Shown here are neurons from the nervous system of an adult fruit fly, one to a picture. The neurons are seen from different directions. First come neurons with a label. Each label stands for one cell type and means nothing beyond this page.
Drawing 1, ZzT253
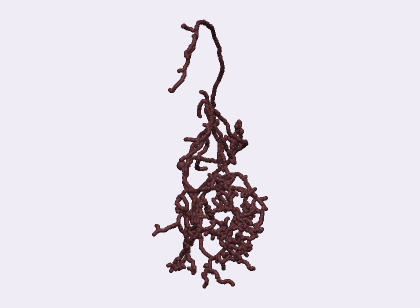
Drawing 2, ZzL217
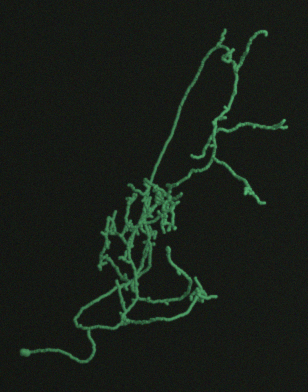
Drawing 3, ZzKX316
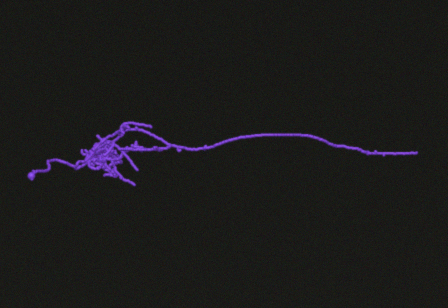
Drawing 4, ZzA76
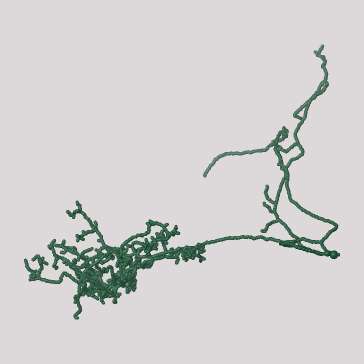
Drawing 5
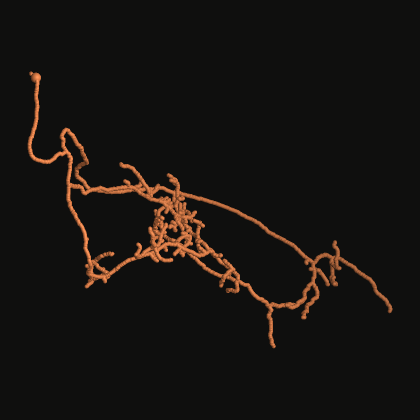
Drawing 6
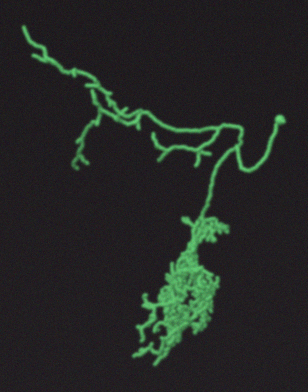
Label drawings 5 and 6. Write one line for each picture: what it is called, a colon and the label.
5: ZzL217
6: ZzA76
